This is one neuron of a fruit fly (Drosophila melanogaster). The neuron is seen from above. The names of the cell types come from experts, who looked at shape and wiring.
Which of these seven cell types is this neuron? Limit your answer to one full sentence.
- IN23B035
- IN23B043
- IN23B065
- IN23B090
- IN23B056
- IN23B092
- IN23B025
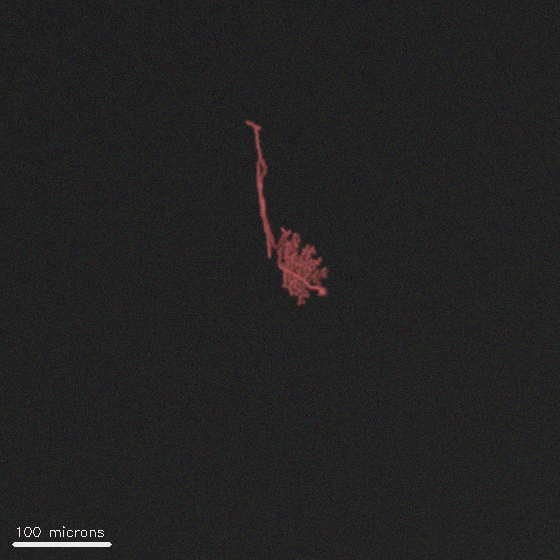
It is IN23B056 that is the cell type of the neuron.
